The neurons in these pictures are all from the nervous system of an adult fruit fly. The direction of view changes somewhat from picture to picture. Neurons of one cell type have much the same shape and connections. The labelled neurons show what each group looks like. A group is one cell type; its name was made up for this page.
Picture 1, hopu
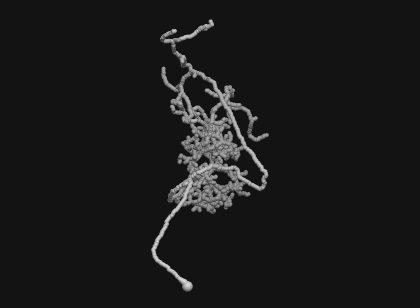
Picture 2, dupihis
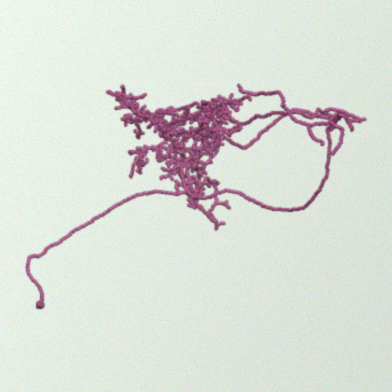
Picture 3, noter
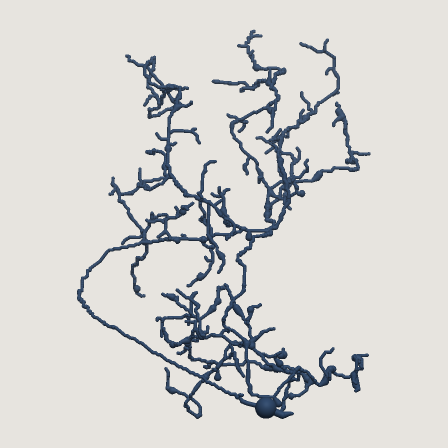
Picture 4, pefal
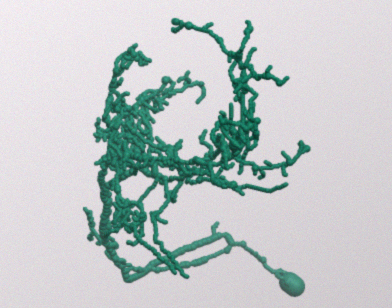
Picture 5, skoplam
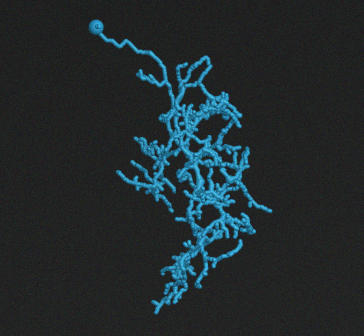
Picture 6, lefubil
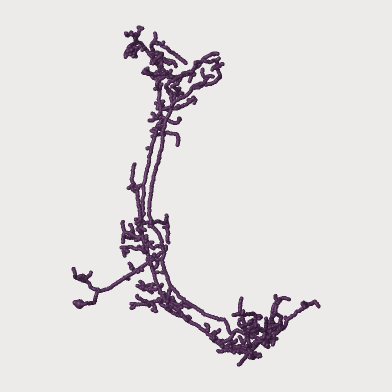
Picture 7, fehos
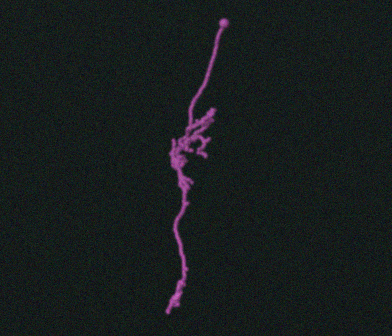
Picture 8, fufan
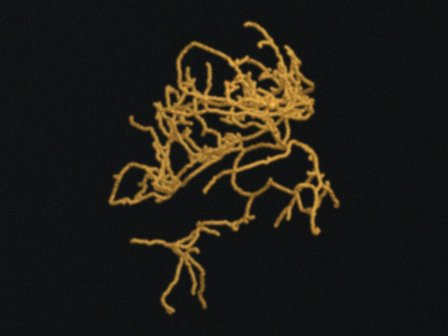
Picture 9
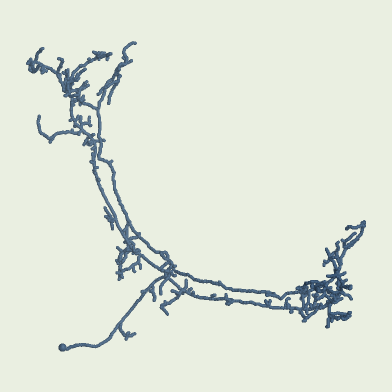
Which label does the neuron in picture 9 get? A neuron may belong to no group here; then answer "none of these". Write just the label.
lefubil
